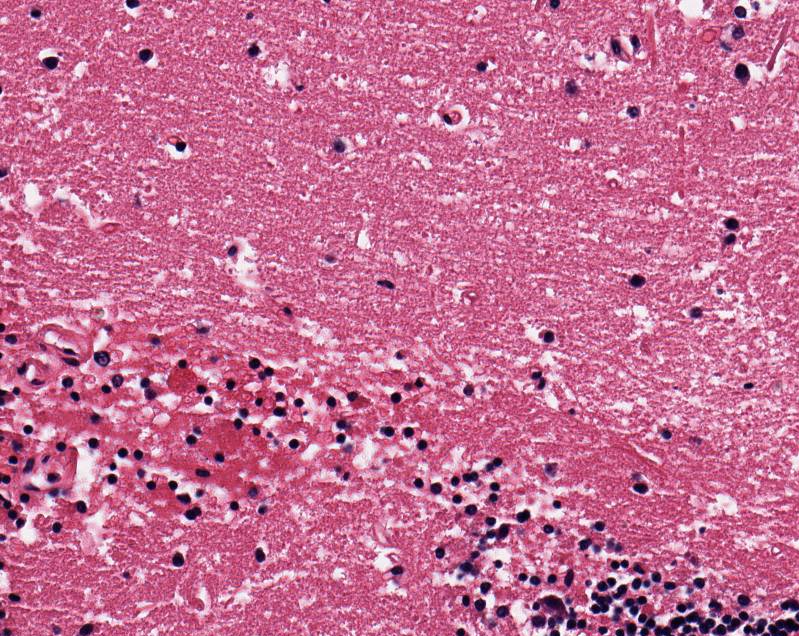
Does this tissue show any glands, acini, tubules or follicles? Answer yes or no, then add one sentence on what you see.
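No. No epithelium or glands are present anywhere in the field.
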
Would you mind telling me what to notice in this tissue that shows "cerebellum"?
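This is cerebellum. Across the upper two-thirds, the field is pale pink, finely granular neuropil with only a few scattered nuclei.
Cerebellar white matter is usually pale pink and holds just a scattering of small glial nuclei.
The pale upper zone matches that in its colour and in how few nuclei it contains. Its border with the more cellular zone slants from the left edge at mid-height down toward the lower right. In the bottom right corner, small round dark nuclei crowd together with little cytoplasm between them. Over the lower left, small round dark nuclei lie loosely scattered in pink material and do not form a dense sheet. That loose scatter in pink also agrees with the usual appearance of the white matter.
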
